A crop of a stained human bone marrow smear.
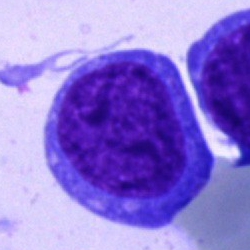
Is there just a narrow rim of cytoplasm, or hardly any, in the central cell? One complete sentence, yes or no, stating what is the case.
Yes, what cytoplasm the cell has forms just a thin rim.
